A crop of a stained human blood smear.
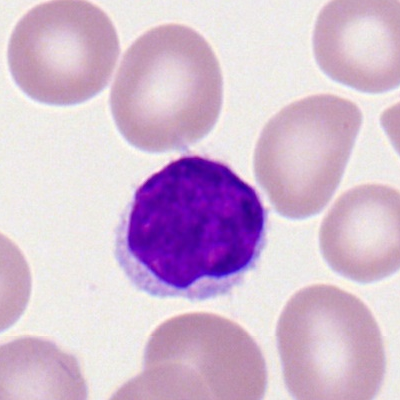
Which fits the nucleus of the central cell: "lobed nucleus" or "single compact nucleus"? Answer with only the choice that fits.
Single compact nucleus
